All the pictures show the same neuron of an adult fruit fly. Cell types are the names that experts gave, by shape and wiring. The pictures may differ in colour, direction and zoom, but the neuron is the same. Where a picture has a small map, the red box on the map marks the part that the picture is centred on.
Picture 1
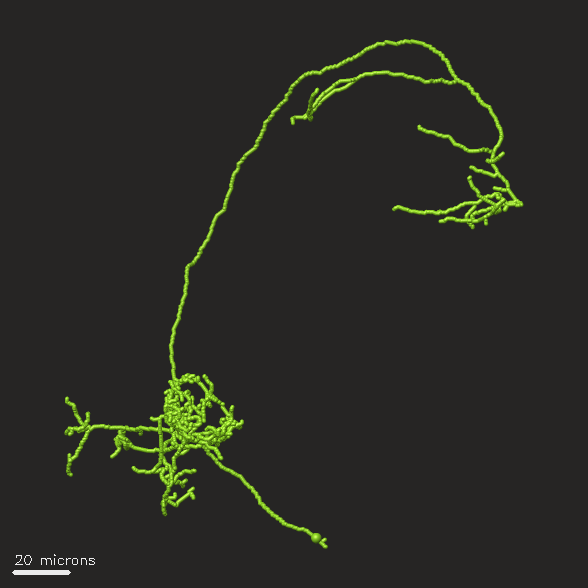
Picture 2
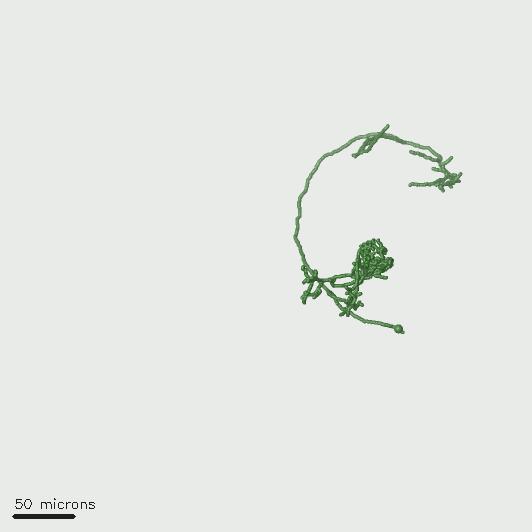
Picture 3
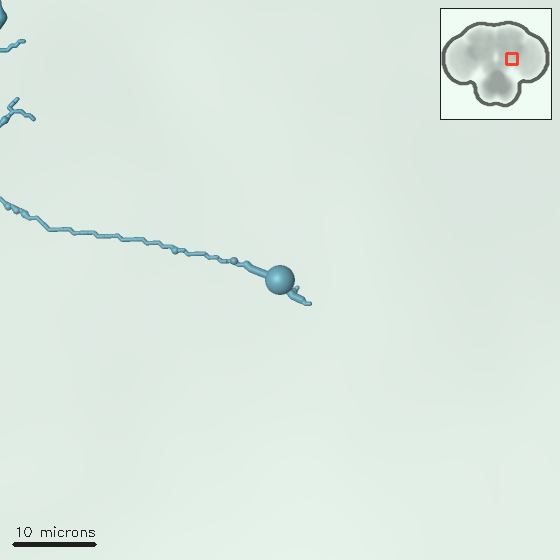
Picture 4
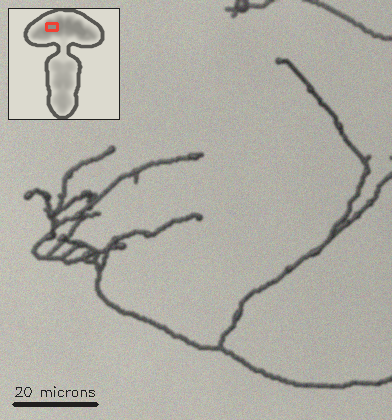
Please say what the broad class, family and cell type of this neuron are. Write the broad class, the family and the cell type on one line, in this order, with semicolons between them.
central-brain intrinsic neuron; hemilineage ALlv1; M_lvPNm43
